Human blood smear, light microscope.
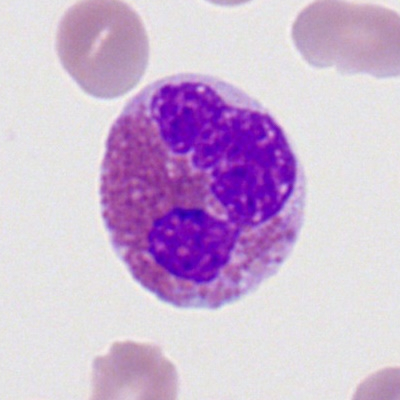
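Eosinophil in a stained human blood smear, the central cell. Its outline is round and smooth, and its chromatin dark purple and coarsely clumped. Coarse pinkish-red granules pack the cytoplasm, which is widest on the left side.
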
